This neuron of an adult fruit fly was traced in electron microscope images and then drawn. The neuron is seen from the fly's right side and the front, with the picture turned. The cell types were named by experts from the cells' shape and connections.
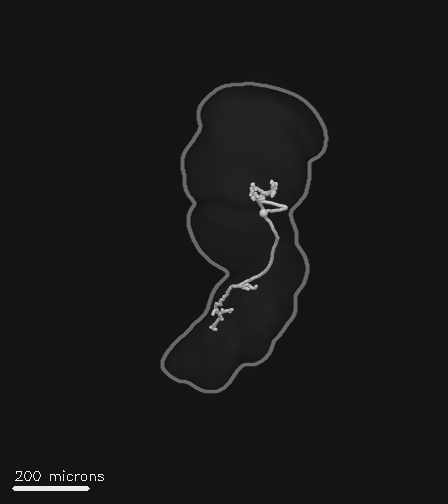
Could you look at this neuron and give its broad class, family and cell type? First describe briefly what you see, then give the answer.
The cell body is in the middle of the picture. From top to bottom in the picture it spans about 400 microns. This is a descending neuron. The family is hemilineage LB12. Its cell type is DNg05_c.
